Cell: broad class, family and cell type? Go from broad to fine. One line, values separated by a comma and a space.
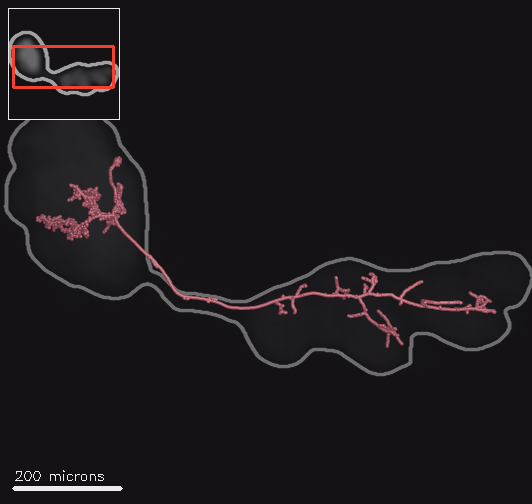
descending neuron, DNp, DNp18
